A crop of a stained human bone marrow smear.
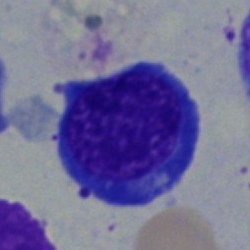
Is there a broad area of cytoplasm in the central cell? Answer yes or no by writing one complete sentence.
No, the cell has scant cytoplasm instead of a broad area.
